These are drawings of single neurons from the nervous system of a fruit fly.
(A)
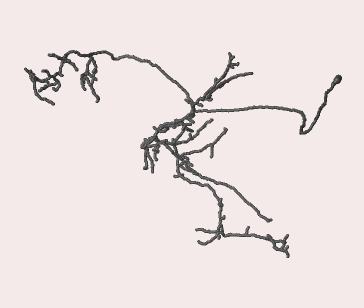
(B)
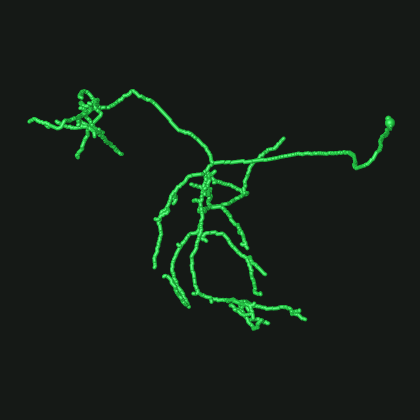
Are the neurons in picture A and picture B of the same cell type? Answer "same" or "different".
same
